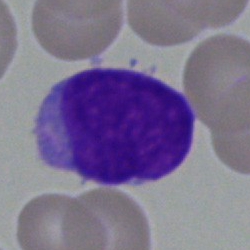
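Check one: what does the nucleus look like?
It fills most of the cell, with dense deep purple chromatin showing slightly lighter mottling.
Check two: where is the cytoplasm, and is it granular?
A crescent on the left side, with no granules.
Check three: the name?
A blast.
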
